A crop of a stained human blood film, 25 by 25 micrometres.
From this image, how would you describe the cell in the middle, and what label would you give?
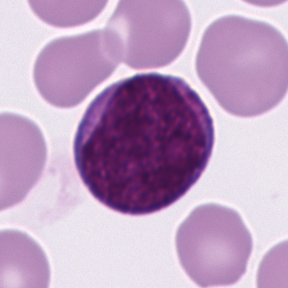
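The outline looks smooth and round to me. The visible cytoplasm is pale bluish-lilac, and I see no vacuoles in the cell. There's a faint pale pink smudge just to the lower left of the cell. So, a myeloblast.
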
